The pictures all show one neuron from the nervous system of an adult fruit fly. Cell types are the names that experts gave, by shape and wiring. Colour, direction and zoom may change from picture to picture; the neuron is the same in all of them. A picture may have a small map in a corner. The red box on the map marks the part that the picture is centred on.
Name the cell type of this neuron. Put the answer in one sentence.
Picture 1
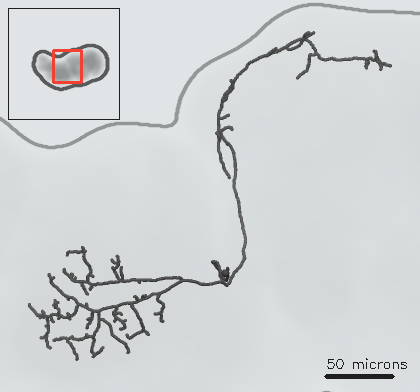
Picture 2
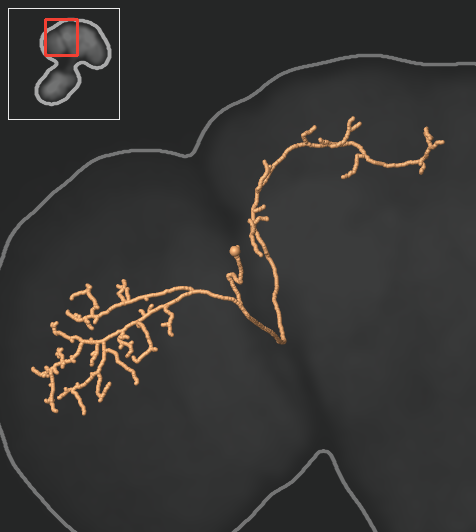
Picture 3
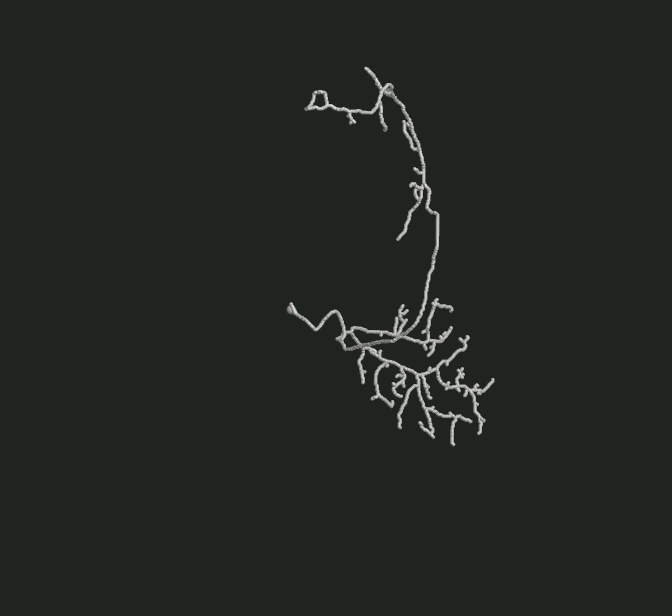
The cell type is MeVP34.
